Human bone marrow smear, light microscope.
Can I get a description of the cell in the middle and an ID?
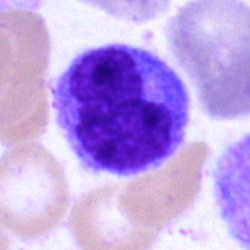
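Roughly round in outline, this one. A deep cleft cuts into the nucleus toward the upper right, and right beside it lies a paler zone of the cell. I can't make out any distinct granules in the cytoplasm. It's a monocyte.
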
